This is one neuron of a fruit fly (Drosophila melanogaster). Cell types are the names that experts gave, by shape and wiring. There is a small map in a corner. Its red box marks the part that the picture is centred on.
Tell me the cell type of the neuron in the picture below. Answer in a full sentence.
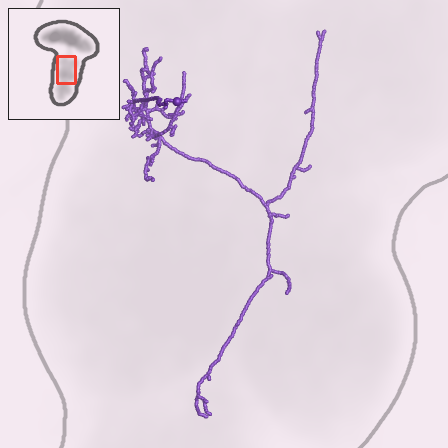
The cell type is IN06A090.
